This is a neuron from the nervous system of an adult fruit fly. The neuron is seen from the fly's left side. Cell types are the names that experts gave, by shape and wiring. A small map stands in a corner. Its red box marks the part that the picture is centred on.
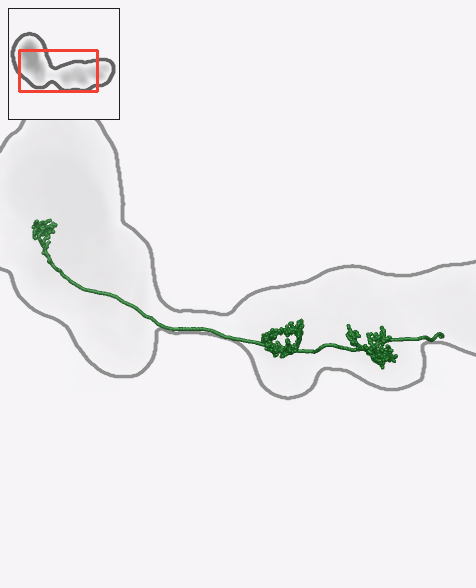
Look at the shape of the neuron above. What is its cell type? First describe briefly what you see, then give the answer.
The drawing shows no cell body. In this view it is more than twice as wide as it is tall. It is an ascending neuron. The cell type is AN09B060.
